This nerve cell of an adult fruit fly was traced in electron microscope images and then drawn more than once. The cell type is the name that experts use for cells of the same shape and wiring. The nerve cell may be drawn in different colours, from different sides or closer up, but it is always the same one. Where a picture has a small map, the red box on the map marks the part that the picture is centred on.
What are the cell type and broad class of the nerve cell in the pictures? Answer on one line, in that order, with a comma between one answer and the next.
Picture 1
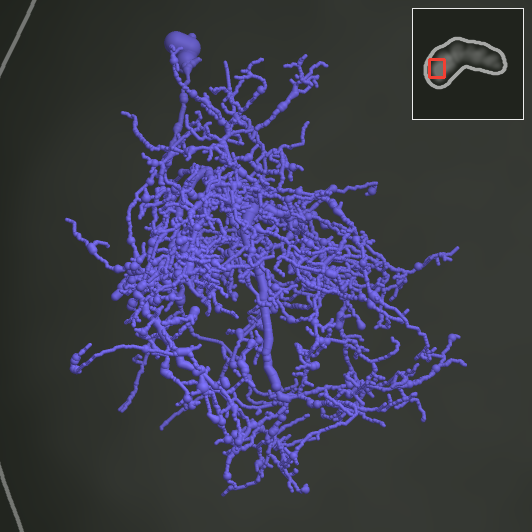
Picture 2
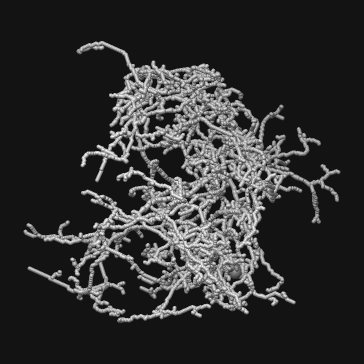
AVLP340, central-brain intrinsic neuron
